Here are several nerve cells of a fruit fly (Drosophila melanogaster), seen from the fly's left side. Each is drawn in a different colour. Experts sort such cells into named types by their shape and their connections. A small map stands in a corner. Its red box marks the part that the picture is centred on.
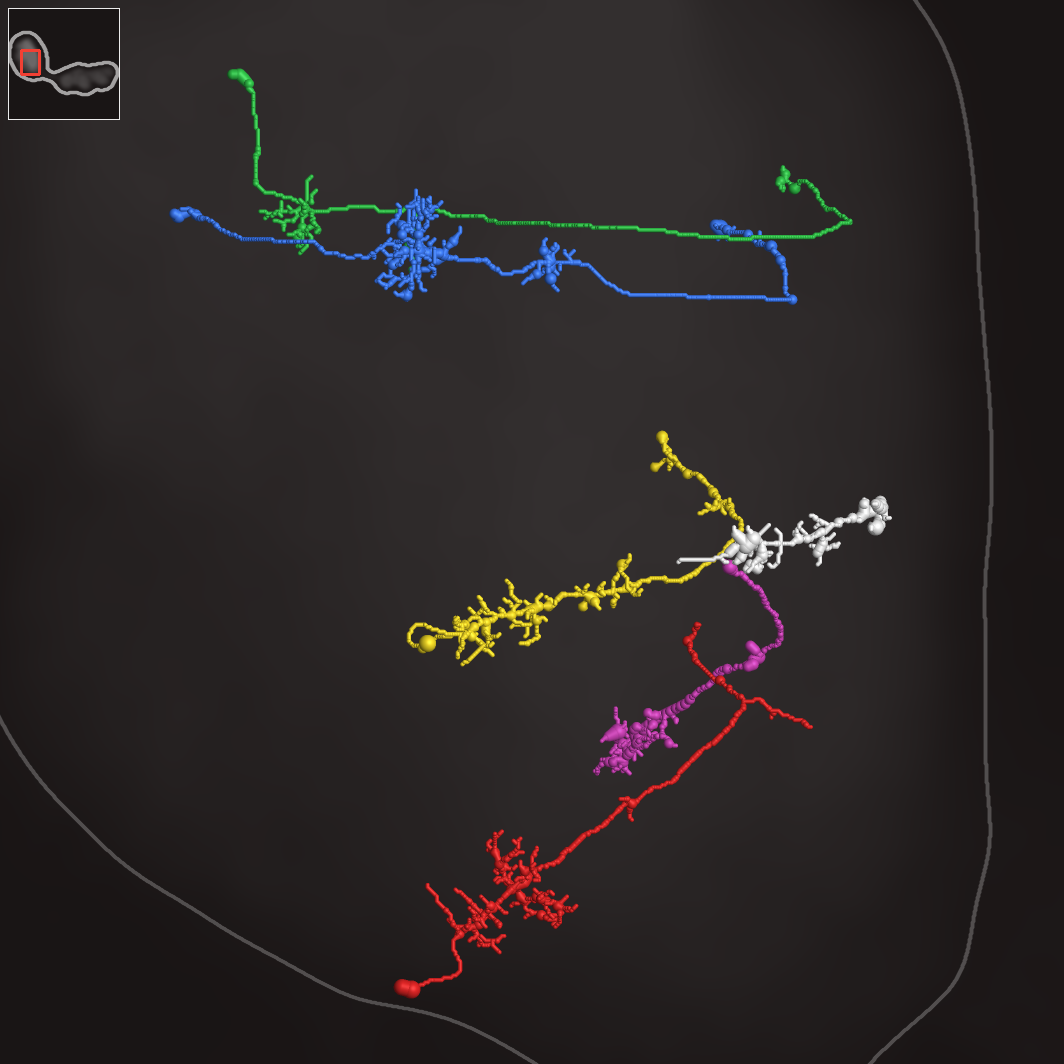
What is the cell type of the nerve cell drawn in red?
TmY3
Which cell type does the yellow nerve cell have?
Tm12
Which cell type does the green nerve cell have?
Tm20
